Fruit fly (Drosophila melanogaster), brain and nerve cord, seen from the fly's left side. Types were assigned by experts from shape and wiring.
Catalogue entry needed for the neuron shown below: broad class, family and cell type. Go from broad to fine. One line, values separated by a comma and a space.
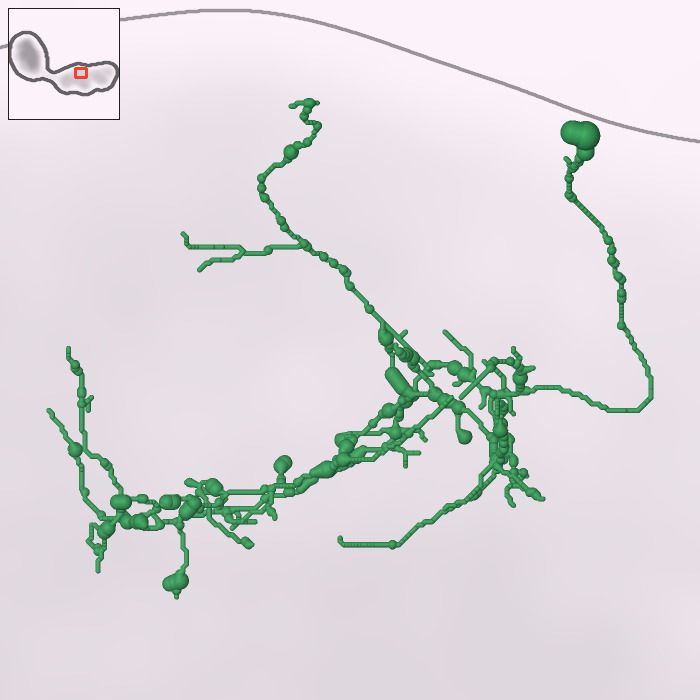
nerve-cord intrinsic neuron, hemilineage 11B, IN11B020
